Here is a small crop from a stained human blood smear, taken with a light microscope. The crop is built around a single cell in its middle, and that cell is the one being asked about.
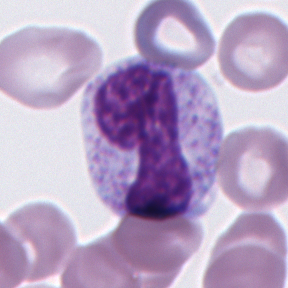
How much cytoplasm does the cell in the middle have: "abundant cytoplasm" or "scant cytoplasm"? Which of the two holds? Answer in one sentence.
In this cell, the cytoplasm is plentiful.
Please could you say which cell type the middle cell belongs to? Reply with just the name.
band neutrophil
